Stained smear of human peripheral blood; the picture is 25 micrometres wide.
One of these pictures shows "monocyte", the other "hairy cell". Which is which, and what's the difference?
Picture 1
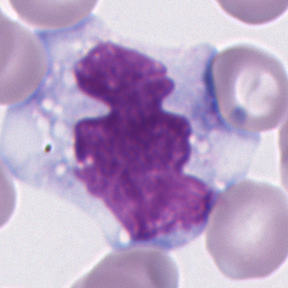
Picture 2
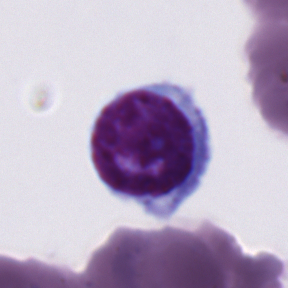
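As I read them, picture 1 is the monocyte and picture 2 the hairy cell. Starting with the nucleus: the monocyte's is a single irregular mass with folds and notches in its edges, while the hairy cell's is round in outline and about 9 micrometres across, within a cell about 11 micrometres across.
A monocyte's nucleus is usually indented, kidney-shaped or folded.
In the monocyte I can see no distinct nucleoli.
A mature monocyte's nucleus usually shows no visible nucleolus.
Next the cytoplasm: abundant and pale grey-blue in the monocyte, with several small clear vacuoles, whereas the hairy cell's cytoplasm holds no vacuoles and no visible granules.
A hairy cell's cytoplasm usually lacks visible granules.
The monocyte's cytoplasm, for its part, contains no coarse orange-red granules. The outlines differ too: irregular and angular rather than round in the monocyte, while the hairy cell's outline bulges slightly at the bottom where its cytoplasm extends. In the hairy cell I also note deep purple, densely clumped chromatin, and large out-of-focus purple masses below it and at the upper right edge, not touching it.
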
